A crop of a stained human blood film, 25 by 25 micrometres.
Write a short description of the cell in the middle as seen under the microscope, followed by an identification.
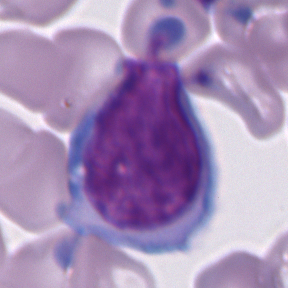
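Cell pear-shaped, narrowing toward the top. Nucleus a single unlobed mass filling most of the cell. Cytoplasm pale blue. Cell: myeloblast.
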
